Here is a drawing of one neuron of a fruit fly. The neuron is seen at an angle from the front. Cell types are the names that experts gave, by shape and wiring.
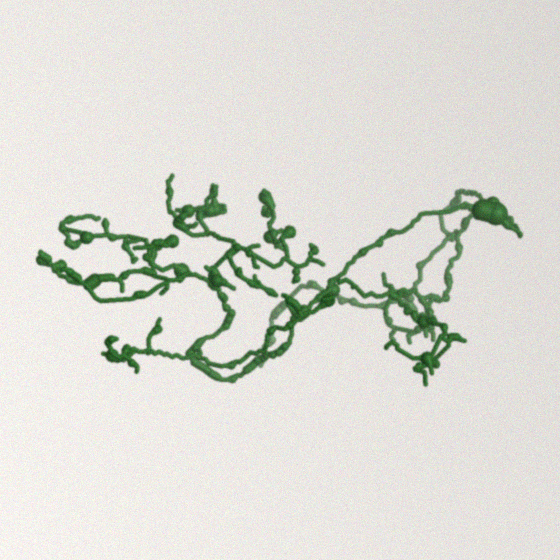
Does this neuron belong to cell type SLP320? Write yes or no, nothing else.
yes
